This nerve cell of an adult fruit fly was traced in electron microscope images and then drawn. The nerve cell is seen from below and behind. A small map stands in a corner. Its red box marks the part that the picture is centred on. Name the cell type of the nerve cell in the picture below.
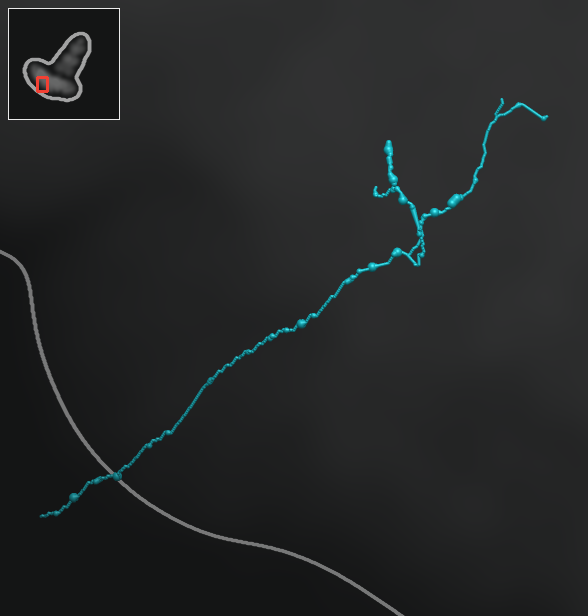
JO-EV6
